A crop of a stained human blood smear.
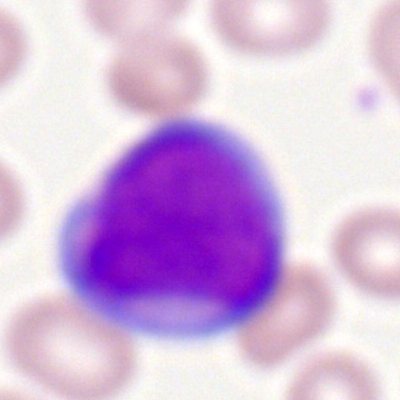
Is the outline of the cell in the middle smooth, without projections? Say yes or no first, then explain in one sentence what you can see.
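Yes. The cell surface shows no projections.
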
